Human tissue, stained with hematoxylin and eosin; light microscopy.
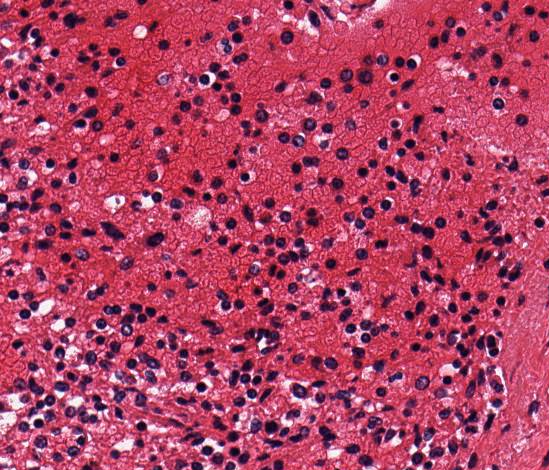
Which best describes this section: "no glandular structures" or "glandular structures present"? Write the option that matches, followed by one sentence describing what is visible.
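No glandular structures. No glands or epithelium are present in the field.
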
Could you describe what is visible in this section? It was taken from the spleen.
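You'll notice the cells crowd more in the lower left than in the upper part. Most nuclei are small, round and darkly stained, and many cells show a clear halo around the nucleus. The pink background is finely meshed with many small rounded outlines.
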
